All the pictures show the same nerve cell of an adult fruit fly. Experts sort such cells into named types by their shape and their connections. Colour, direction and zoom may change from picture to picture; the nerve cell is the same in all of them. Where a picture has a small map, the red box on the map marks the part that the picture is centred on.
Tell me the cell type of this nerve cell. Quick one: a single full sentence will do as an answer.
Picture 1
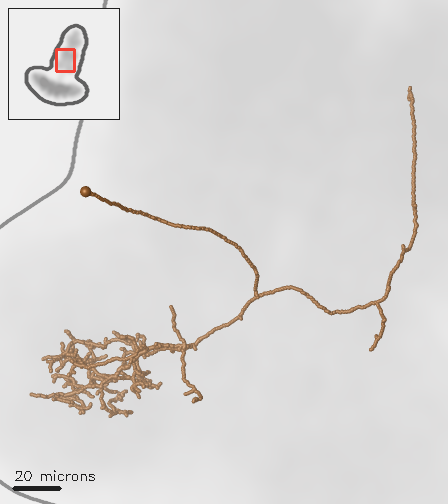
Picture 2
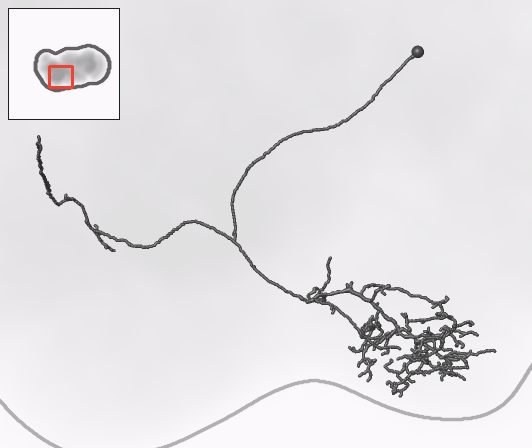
This nerve cell counts as a member of the cell type IN23B074.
